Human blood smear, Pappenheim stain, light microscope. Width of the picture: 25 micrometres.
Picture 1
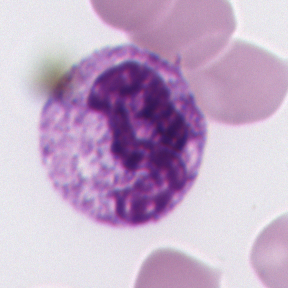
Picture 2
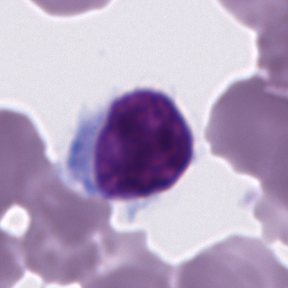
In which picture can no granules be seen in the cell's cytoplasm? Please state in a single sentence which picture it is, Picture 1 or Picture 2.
It is the cell in Picture 2 whose cytoplasm shows no visible granules.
